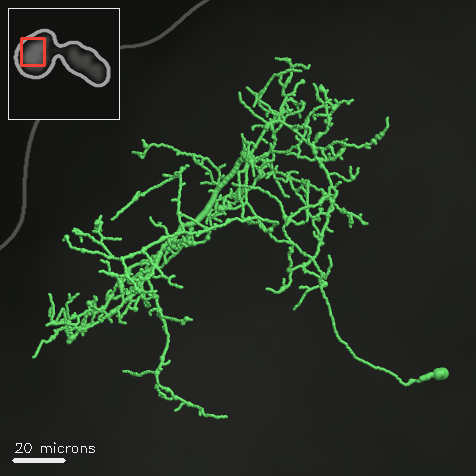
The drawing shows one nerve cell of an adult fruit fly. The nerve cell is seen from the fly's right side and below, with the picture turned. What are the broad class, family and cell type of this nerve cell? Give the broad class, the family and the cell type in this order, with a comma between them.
central-brain intrinsic neuron, hemilineage SMPpv2_ventral, AVLP705m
